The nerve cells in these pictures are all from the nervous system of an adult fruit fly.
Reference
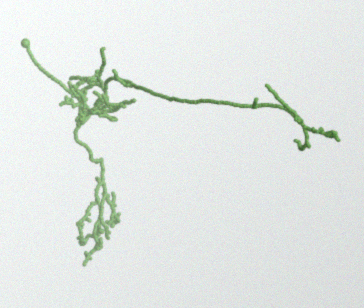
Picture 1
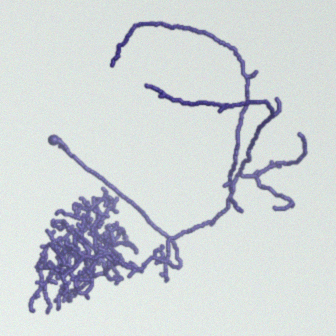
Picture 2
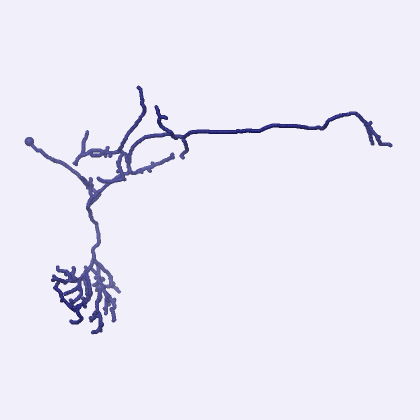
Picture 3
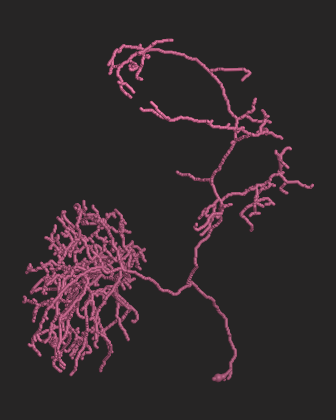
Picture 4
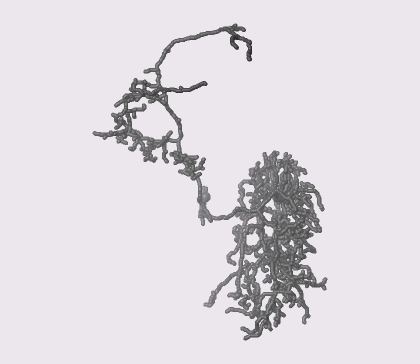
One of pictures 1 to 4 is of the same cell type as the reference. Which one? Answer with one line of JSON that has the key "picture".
{"picture": 2}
